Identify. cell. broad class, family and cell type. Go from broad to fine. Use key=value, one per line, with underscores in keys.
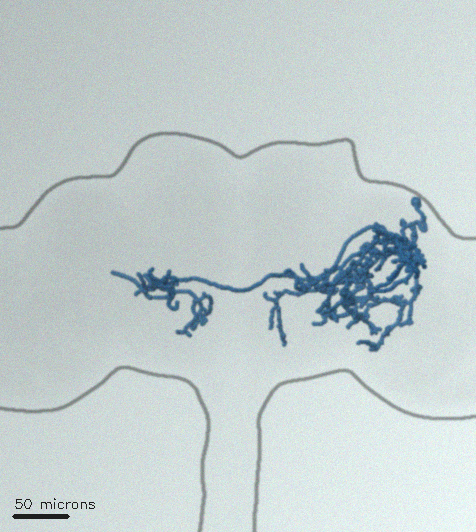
broad_class=central-brain intrinsic neuron
family=hemilineage SLPa&l1_anterior
cell_type=CL073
